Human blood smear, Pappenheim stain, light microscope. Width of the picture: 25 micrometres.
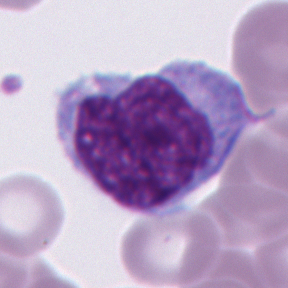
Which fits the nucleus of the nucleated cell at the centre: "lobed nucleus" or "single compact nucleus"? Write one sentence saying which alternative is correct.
Its nucleus forms a single compact mass of round, oval or kidney shape.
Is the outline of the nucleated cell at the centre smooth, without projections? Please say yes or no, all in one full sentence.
No, this cell is bounded by a rough outline.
